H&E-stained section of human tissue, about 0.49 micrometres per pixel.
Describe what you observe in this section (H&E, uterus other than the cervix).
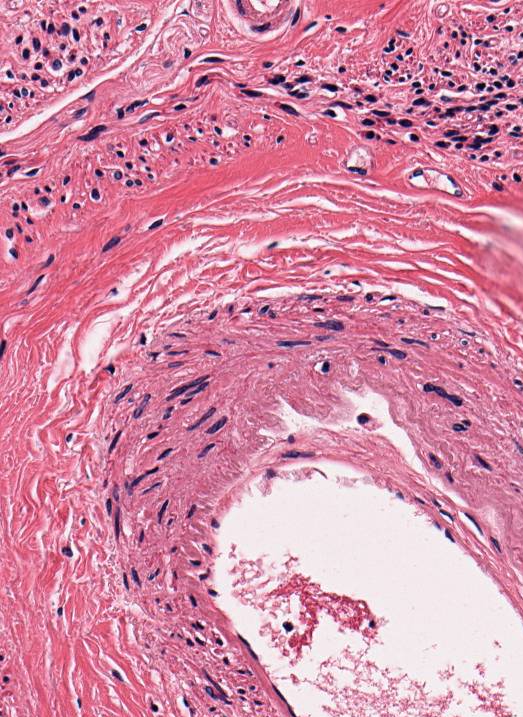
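So, lower right: a large vessel with a curved wall, its lumen opening toward the bottom right corner. In that wall, elongated, dark, spindle-shaped smooth muscle nuclei follow the curve of the lumen. Higher up I see clusters of cells with small dark round-to-oval nuclei, set apart by collagen bands. And no fat cells anywhere in the field.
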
